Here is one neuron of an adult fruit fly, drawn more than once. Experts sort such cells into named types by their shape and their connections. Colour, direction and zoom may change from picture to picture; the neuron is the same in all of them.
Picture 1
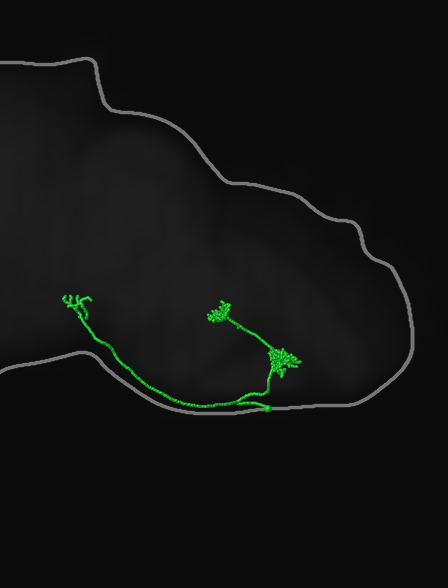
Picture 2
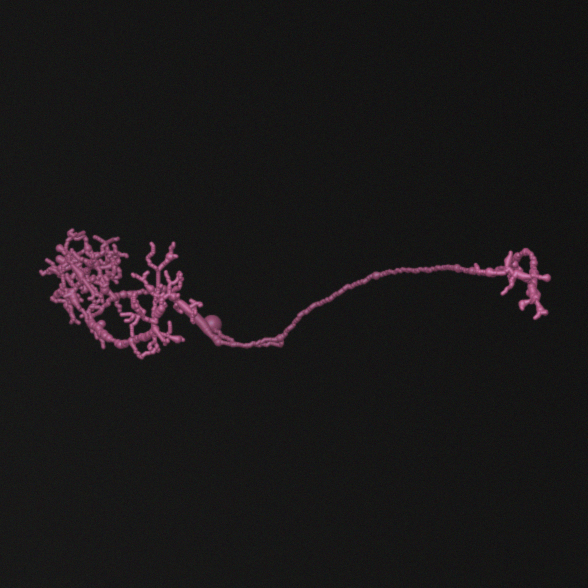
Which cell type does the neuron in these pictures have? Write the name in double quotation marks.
"LLPC1"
